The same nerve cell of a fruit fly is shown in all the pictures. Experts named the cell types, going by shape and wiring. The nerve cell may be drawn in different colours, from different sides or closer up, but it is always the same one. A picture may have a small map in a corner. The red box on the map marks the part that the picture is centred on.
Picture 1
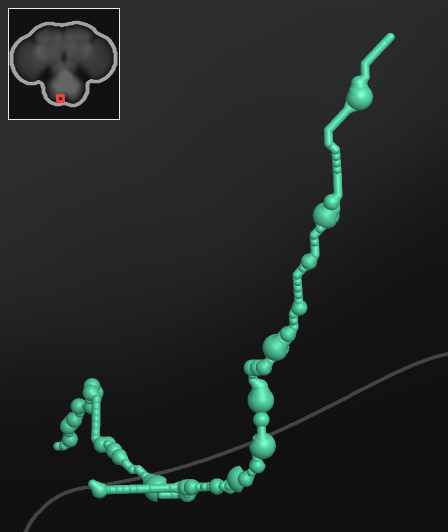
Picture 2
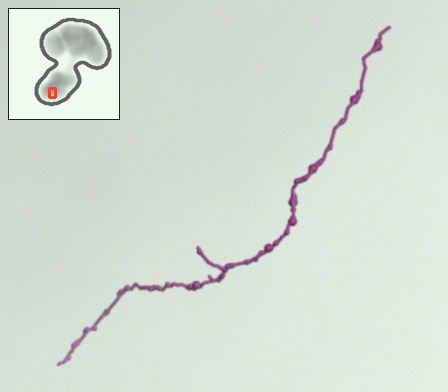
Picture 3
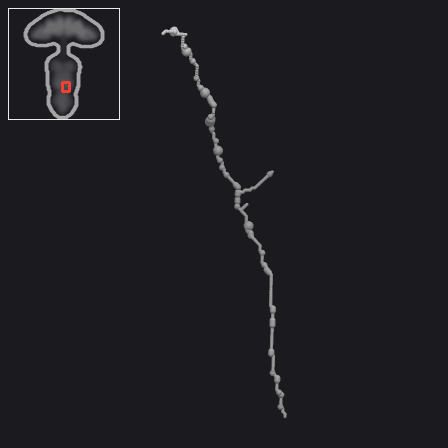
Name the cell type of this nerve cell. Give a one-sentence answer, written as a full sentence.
It is as SNta29 that this nerve cell is typed.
